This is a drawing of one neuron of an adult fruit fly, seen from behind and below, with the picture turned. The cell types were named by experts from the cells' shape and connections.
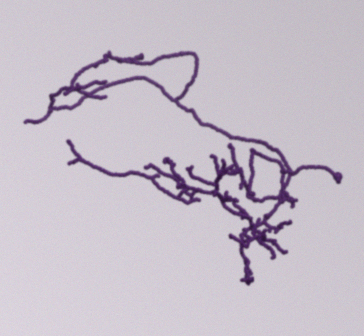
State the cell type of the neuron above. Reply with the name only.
AVLP149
